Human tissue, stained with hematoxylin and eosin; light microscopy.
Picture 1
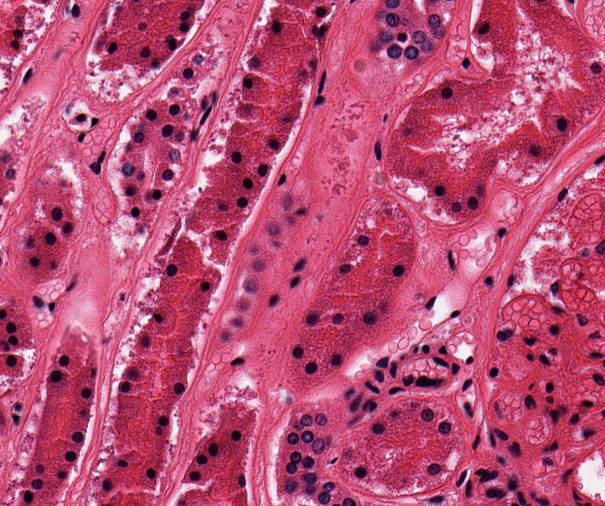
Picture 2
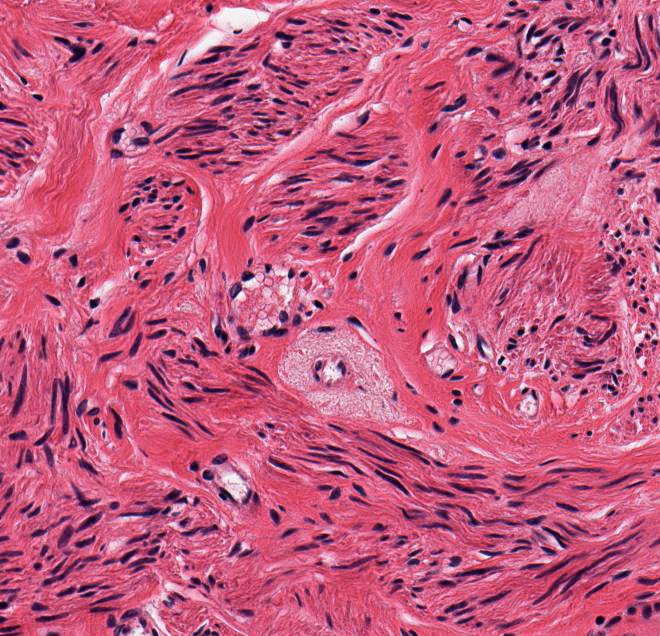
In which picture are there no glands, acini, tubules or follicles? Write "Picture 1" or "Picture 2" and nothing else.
Picture 2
